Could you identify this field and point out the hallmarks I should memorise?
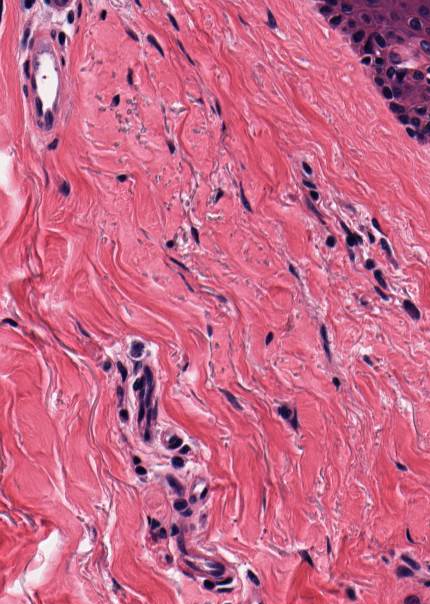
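So this is dermis. Densely packed, wavy pink collagen bundles fill most of the field, running obliquely from upper left to lower right, with scattered spindle-shaped dark fibroblast nuclei between.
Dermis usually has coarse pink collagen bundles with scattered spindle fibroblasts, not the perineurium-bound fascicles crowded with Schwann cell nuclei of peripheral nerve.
A bit of stratified epithelium with purple-staining cells sits top right.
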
